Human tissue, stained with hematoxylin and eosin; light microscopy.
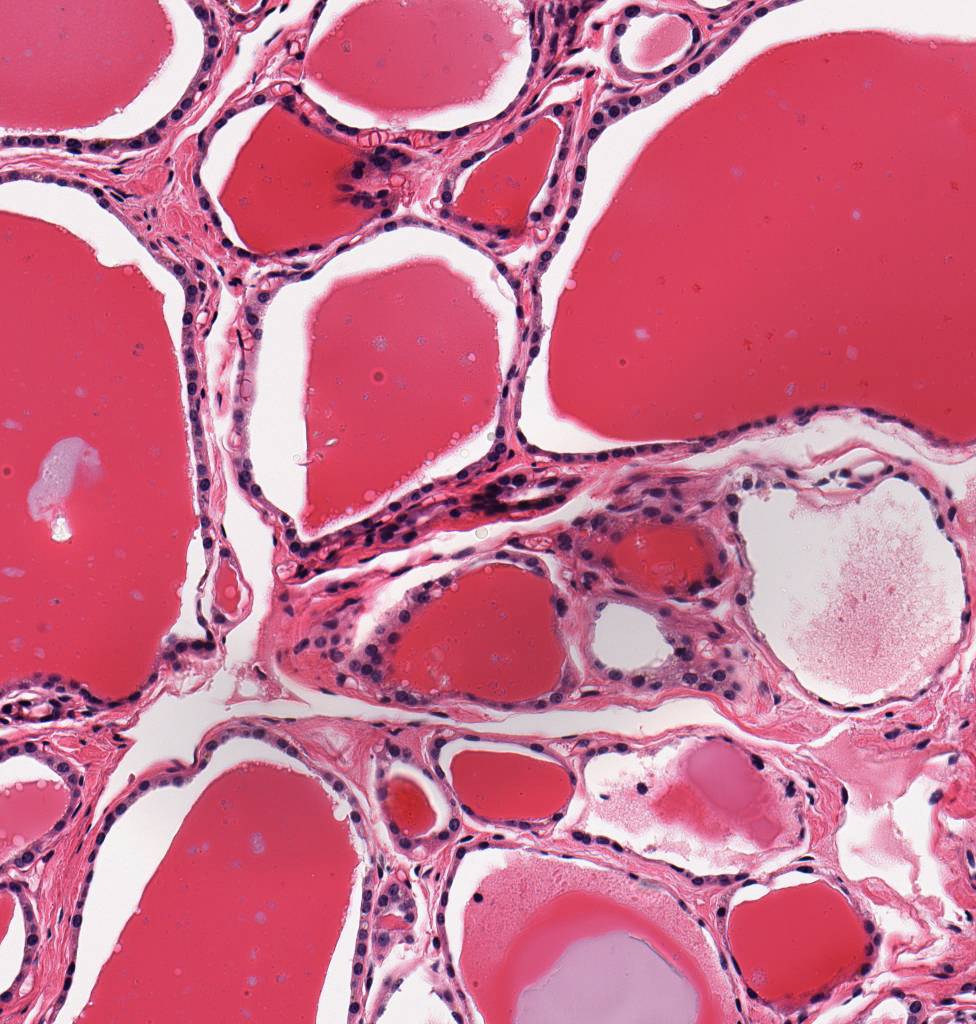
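Thyroid. Closed follicles of widely varying size fill the field; the largest are at the upper right and along the left edge. Contents: most hold smooth, homogeneous, deep pink colloid. Lining: one layer of flattened to low cuboidal cells with small, dark, round nuclei. In many follicles a white cleft separates colloid from the lining epithelium.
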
